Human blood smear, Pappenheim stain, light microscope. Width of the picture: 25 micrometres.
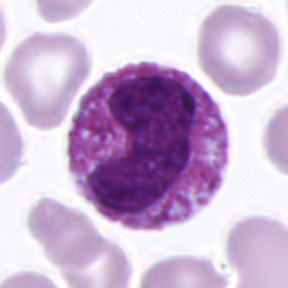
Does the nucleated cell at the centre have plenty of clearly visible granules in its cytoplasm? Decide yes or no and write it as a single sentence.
Yes, this cell's cytoplasm carries many visible granules.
